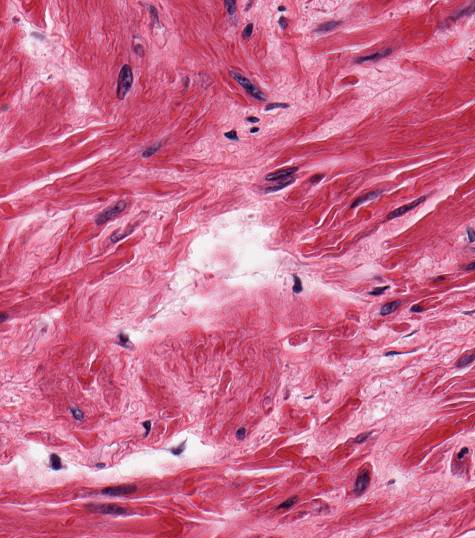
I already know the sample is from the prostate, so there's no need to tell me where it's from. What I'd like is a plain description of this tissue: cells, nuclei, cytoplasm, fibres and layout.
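You can see smooth muscle bundles running in different directions, interweaving right across the field. Their nuclei are elongated, dark and spindle-shaped, sparsely scattered between the pink fibres. In the middle there's a pale, loosely textured patch with wispy white spaces. And there's no distinct blood vessel with a lumen anywhere in view.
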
